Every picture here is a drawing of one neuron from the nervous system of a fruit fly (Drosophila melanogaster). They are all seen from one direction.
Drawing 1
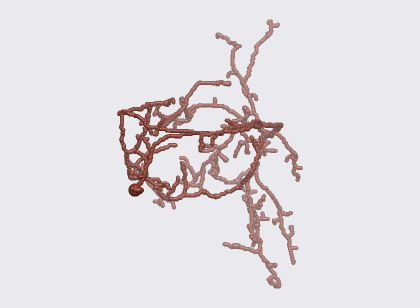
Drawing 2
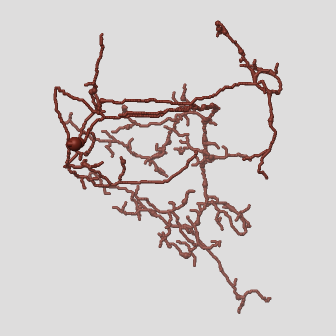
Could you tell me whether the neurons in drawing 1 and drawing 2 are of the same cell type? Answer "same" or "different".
same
